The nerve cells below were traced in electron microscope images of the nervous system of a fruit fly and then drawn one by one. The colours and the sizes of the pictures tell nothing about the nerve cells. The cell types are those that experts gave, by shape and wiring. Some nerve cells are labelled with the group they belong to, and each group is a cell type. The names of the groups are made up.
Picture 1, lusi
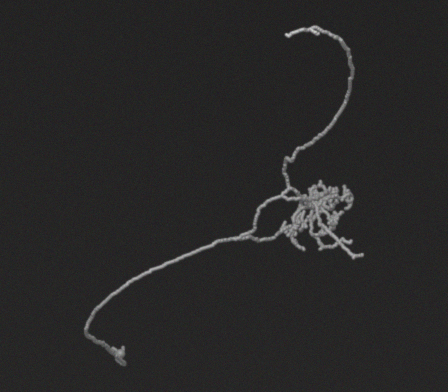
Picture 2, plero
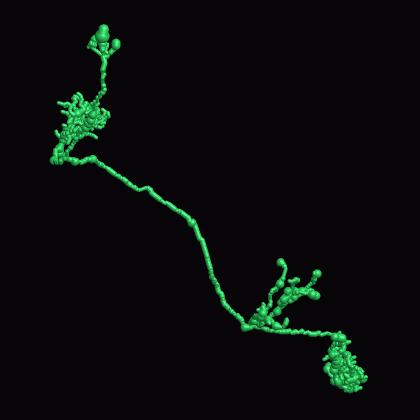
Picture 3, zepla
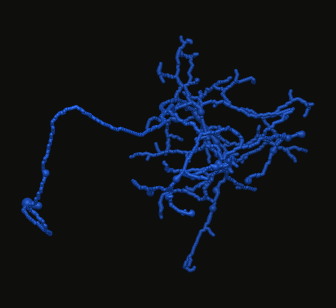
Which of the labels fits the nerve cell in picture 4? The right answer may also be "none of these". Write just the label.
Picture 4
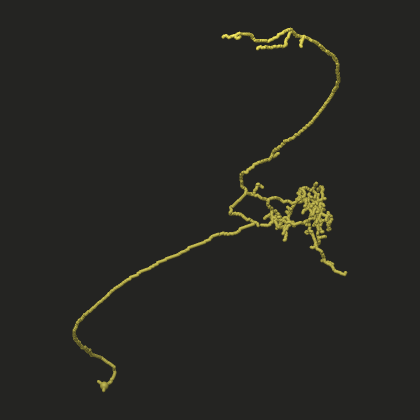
lusi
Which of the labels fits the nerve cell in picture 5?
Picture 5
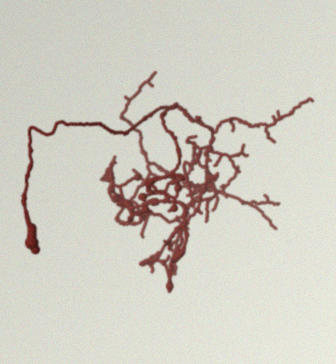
zepla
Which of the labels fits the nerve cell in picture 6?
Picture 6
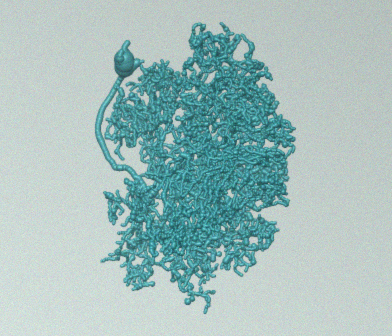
none of these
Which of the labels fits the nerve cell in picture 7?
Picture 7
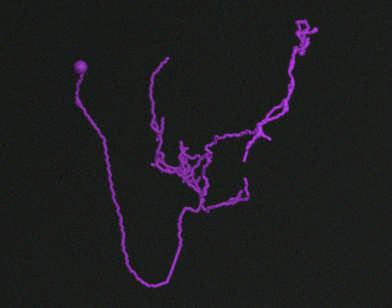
none of these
